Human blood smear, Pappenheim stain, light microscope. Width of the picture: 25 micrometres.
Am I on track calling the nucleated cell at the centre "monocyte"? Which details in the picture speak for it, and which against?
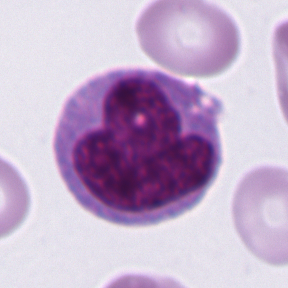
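The name monocyte holds for this cell. Decisive: no coarse granules in the cytoplasm, which argues against large granular lymphocyte.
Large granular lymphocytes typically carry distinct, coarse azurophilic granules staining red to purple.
Size agrees with monocyte: cell about 15 micrometres across.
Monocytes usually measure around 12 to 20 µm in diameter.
Nucleus about 12 micrometres across, filling about 60% of the cell's area. Chromatin dark purple and patchy, darker clumps among lighter strands; a small pale dot in the upper middle of the nucleus. Outline round and smooth over most of the edge; a few small clear vacuoles at the upper right edge of the cytoplasm.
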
